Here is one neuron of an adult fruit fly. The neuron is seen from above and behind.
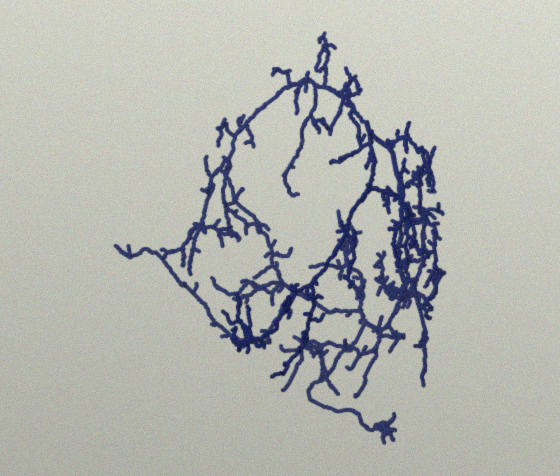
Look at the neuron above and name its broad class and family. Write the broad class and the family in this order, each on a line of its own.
nerve-cord intrinsic neuron
hemilineage 13A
